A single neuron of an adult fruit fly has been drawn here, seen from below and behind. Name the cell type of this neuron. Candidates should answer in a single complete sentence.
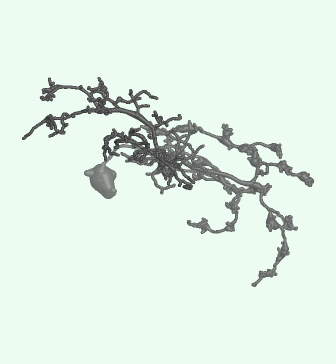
Belonging to the cell type Mi13 is this neuron.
